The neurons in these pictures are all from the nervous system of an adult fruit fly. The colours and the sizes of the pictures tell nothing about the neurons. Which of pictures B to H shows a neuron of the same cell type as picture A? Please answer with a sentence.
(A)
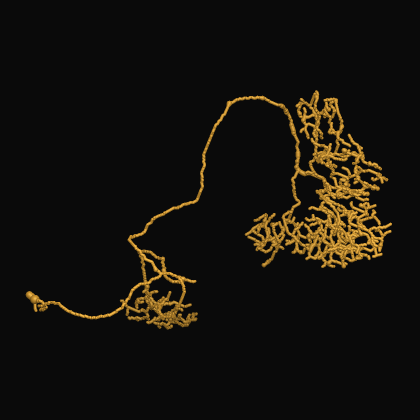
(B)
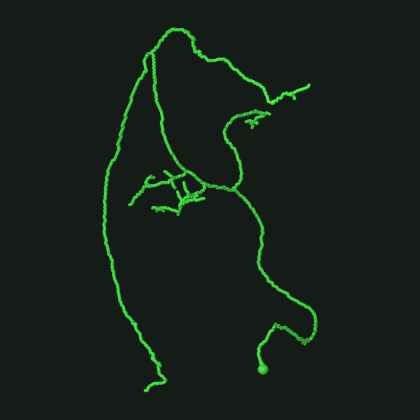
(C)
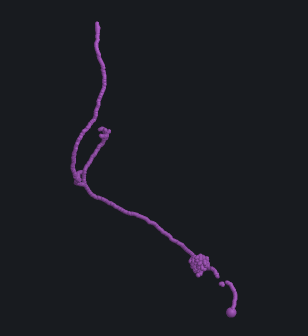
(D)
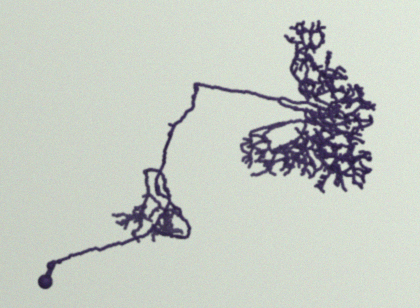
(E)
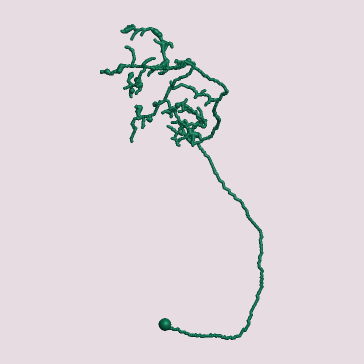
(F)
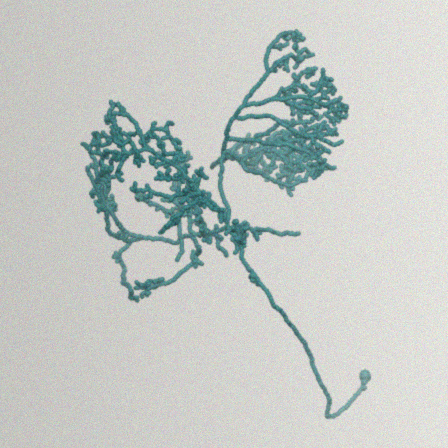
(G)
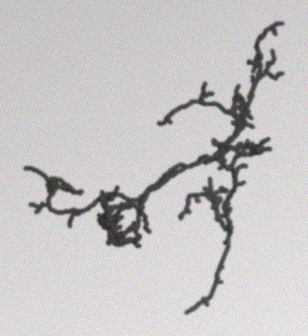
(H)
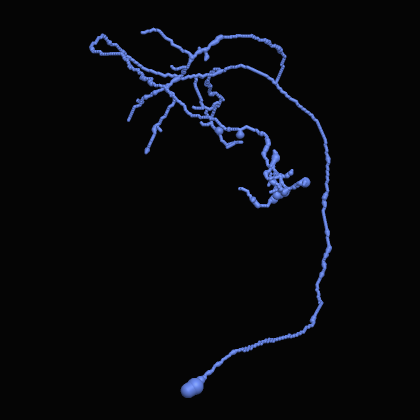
The neuron in picture D is of the same cell type.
